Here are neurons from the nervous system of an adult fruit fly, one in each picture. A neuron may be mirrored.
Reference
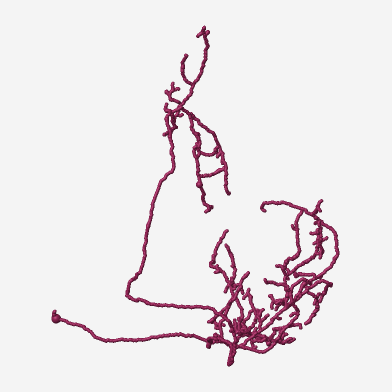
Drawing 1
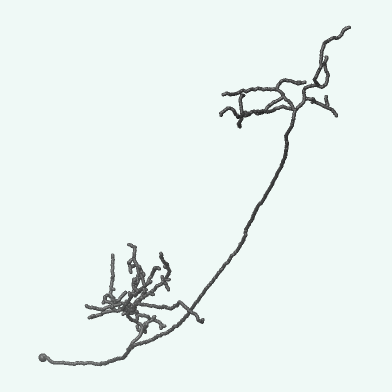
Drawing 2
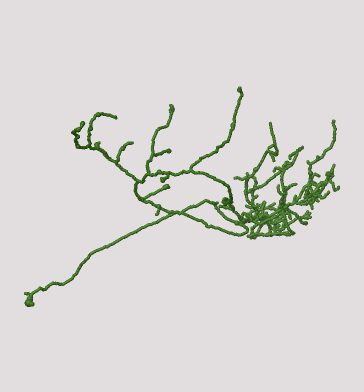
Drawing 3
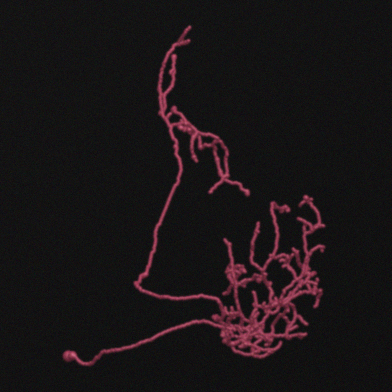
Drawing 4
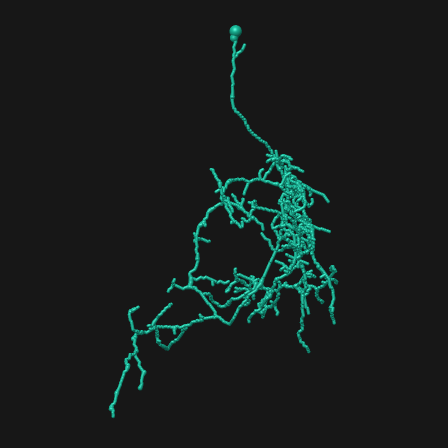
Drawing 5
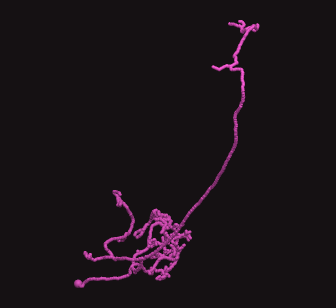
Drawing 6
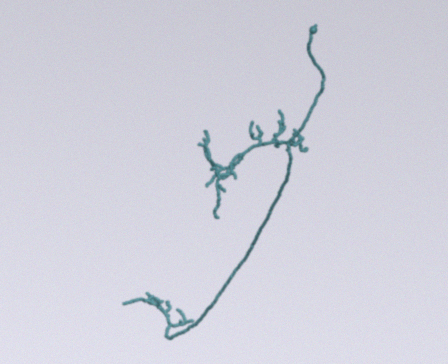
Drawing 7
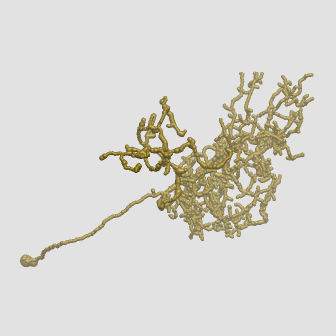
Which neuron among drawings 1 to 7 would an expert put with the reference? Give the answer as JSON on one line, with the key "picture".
{"picture": 3}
